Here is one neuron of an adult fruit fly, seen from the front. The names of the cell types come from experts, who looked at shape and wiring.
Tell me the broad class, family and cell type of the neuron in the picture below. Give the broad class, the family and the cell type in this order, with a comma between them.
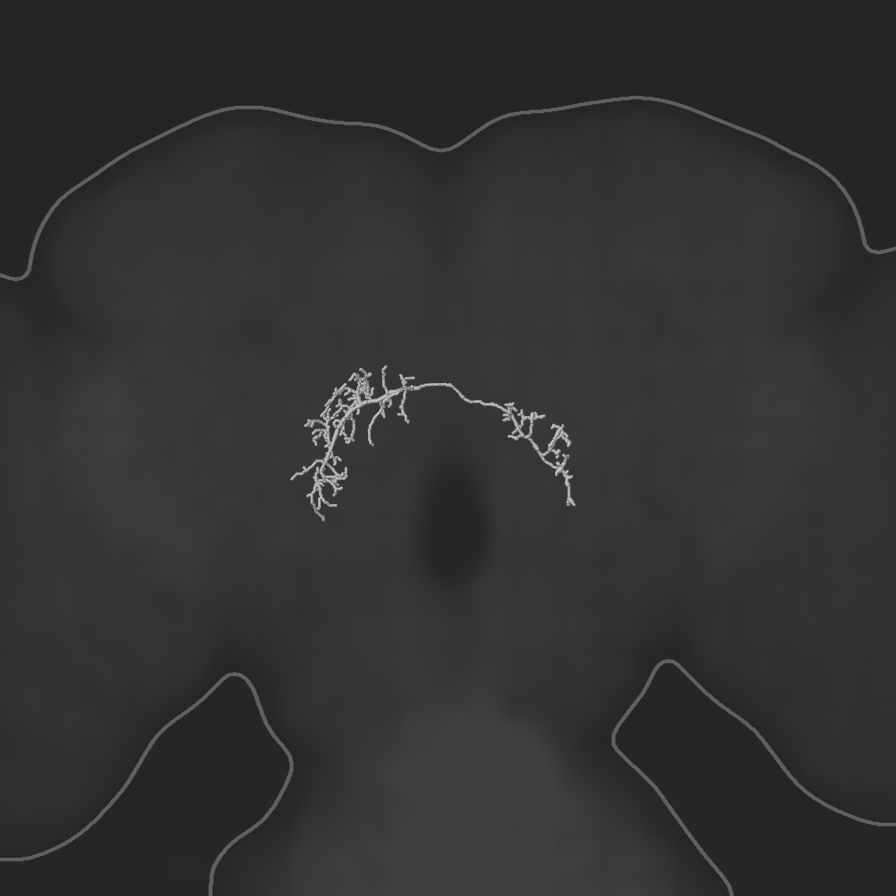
central-brain intrinsic neuron, hemilineage DM6_posterior, PS284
